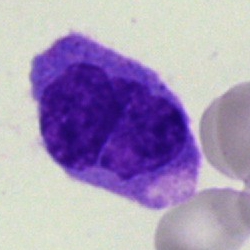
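Monocyte, stained bone marrow smear. Outline angular, irregular, not round. Curved fold line through nucleus; appears as two overlapping parts. Cytoplasm blue-violet, paler at lower right.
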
